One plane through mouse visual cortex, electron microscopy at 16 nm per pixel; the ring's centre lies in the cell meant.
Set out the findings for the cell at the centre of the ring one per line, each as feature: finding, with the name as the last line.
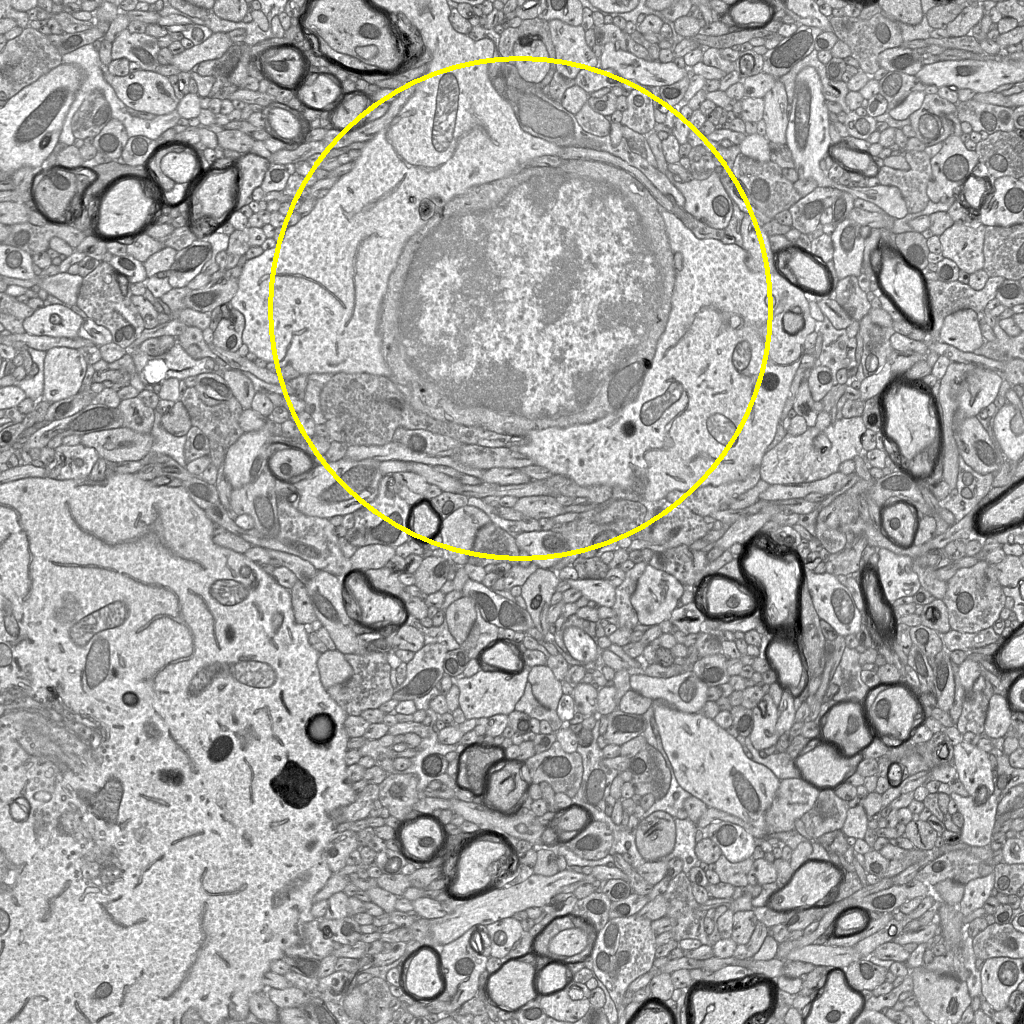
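Nucleus: roundish, shown in full within the picture
Nuclear envelope: smooth, without deep folds
Mitochondria: a few small ones in the cytoplasm to the lower right of the nucleus
Dark body: small and round, in the cytoplasm just below and right of the nucleus
Name: oligodendrocyte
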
